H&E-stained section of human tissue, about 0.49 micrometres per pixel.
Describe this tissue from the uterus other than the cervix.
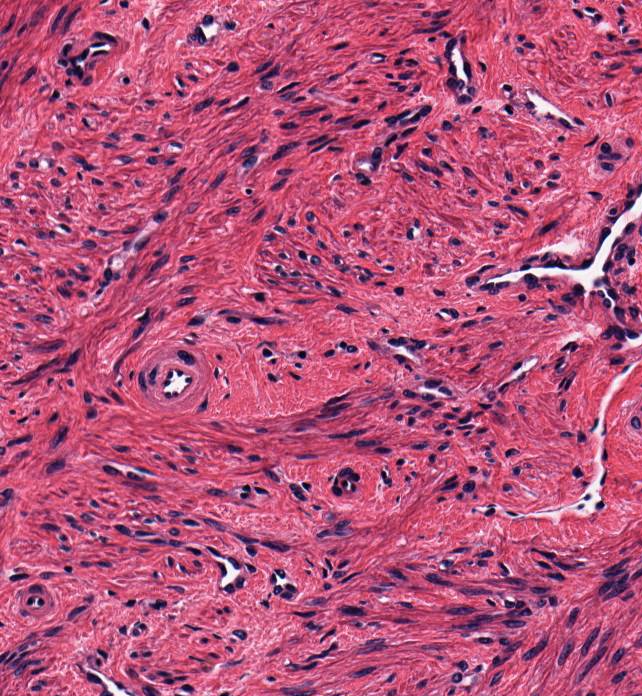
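Spindle cells fill the field in criss-crossing bundles running different ways. Where a bundle is cut lengthwise, nuclei are elongated, blunt-ended and dark blue-purple. Cut across, they become small round dots amid pink cytoplasm. See how that abundant, finely fibrillar cytoplasm blends into the surrounding matrix.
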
